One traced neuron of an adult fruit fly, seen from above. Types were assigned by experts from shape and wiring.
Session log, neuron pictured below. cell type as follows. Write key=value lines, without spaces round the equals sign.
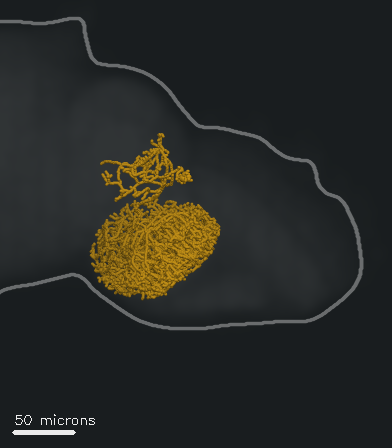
cell_type=LT11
